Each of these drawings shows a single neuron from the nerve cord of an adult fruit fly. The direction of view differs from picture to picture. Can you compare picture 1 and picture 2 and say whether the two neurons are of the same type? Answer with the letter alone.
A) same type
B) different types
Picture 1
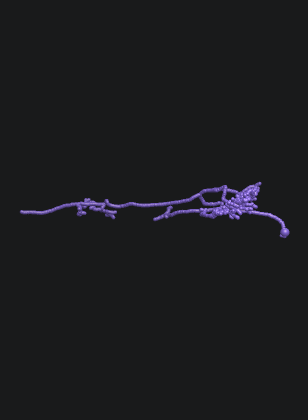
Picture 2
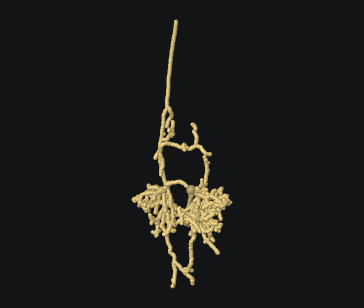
B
